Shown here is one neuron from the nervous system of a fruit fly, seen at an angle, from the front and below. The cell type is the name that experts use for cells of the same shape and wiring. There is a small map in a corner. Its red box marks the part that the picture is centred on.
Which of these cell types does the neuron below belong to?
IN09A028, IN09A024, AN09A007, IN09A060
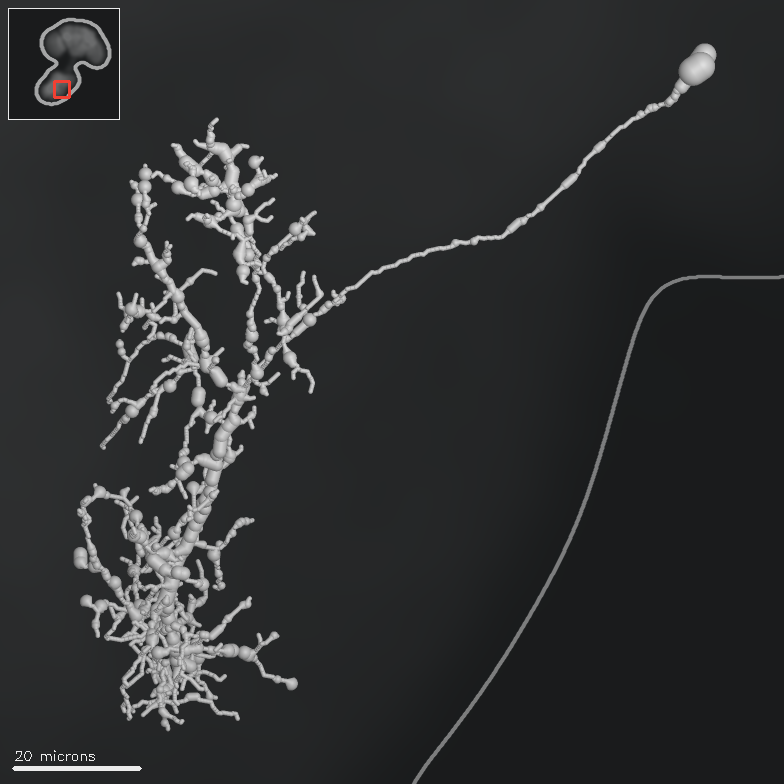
IN09A024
